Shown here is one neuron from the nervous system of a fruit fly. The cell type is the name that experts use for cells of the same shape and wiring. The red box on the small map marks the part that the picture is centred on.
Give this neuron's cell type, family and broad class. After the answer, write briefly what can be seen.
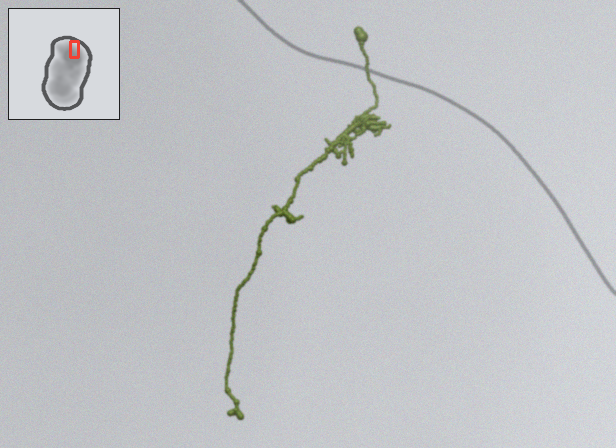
Its cell type is Tm2. The family is Tm. This is an optic-lobe intrinsic neuron. The cell body can be seen at the top of the picture. In this view it is taller than it is wide.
